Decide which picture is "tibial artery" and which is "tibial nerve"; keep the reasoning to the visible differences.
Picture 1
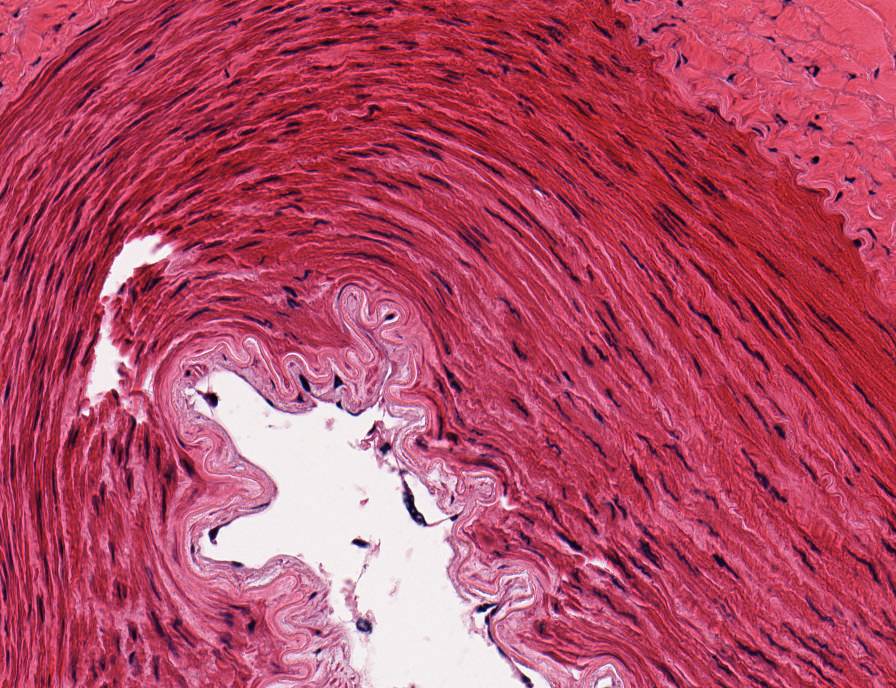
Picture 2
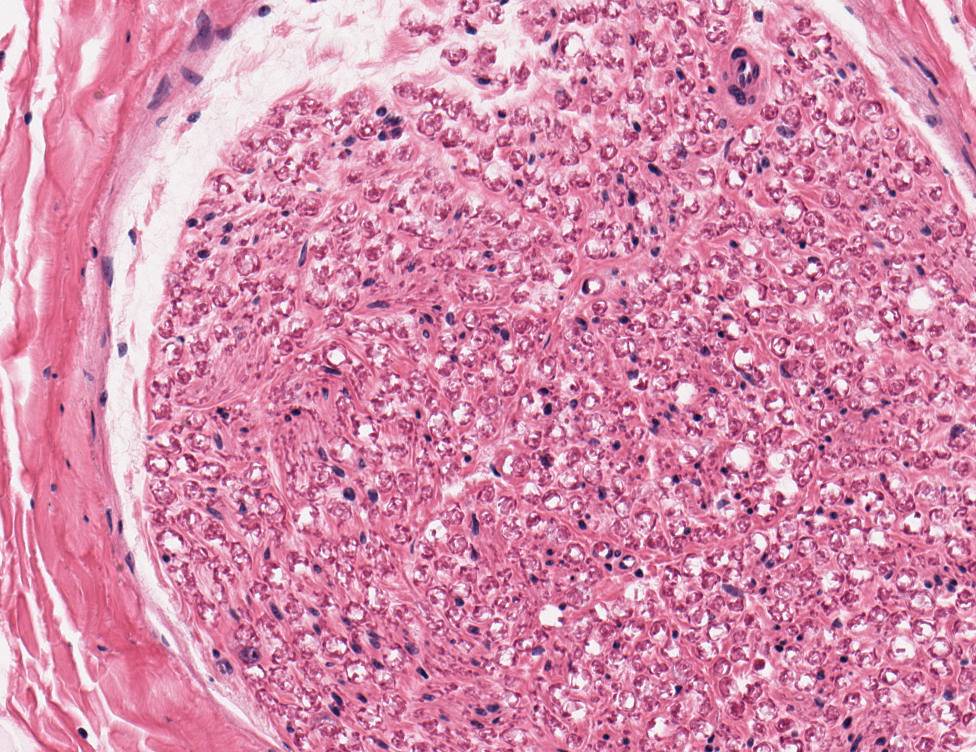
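Picture 1 is the tibial artery; picture 2 is the tibial nerve. The artery's thick wall has smooth muscle cells in concentric arcs around the lumen, with dark, cigar-shaped nuclei aligned with the fibres.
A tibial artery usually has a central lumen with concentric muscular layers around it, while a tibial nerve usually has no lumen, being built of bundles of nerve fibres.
The nerve instead shows a large rounded bundle of cross-cut profiles, each a central pink dot in a pale ring, edged on the left by a curved band of dense fibrous tissue. The artery's muscle stains deeper red than the paler, wavy collagen in its upper right corner.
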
